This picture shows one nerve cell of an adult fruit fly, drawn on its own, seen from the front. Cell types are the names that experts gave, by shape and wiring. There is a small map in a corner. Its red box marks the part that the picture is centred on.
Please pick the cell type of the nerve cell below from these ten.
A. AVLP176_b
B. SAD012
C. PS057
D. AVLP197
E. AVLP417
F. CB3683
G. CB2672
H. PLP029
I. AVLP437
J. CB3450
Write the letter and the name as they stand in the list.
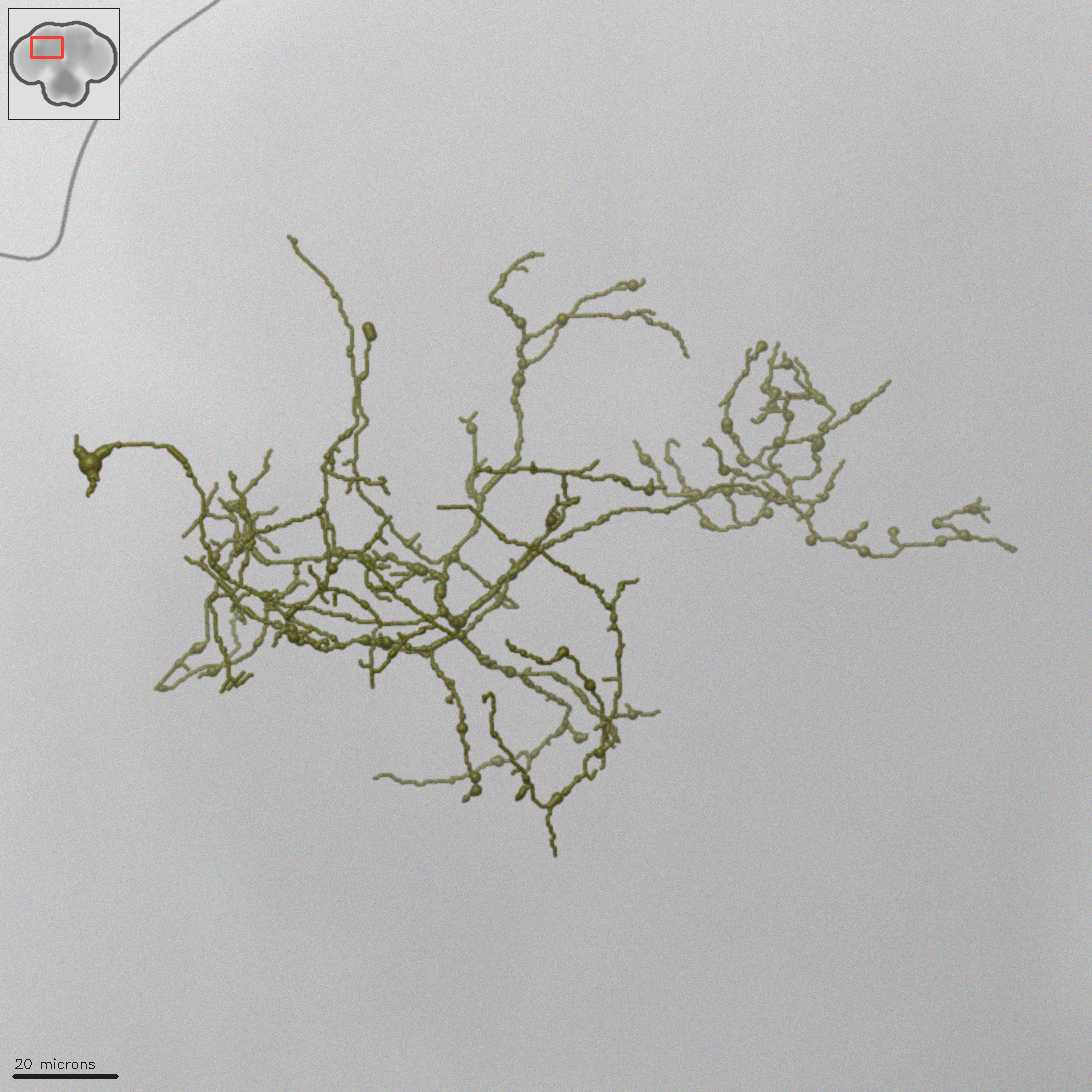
J. CB3450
